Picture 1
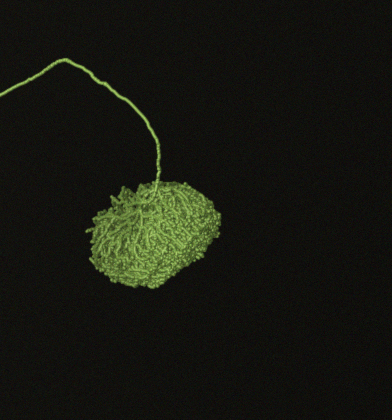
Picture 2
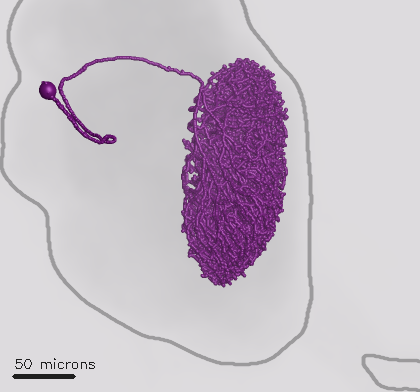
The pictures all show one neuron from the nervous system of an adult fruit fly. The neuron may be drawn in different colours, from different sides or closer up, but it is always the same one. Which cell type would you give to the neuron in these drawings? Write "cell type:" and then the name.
cell type: Li38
